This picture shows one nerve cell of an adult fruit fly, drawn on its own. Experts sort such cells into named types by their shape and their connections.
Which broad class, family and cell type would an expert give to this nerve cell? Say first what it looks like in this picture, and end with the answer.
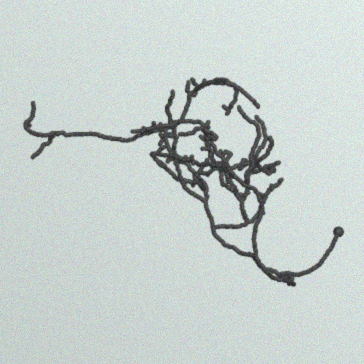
As drawn here it is wider than it is tall. Its broad class is central-brain intrinsic neuron. Its family is hemilineage SLPav1_medial. Its cell type is CB2048.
